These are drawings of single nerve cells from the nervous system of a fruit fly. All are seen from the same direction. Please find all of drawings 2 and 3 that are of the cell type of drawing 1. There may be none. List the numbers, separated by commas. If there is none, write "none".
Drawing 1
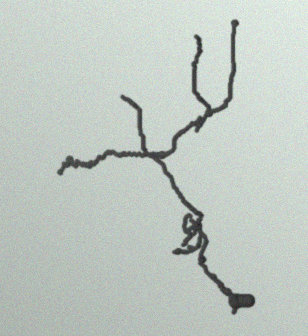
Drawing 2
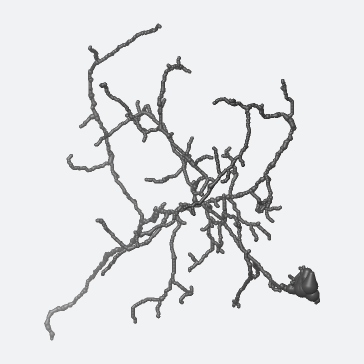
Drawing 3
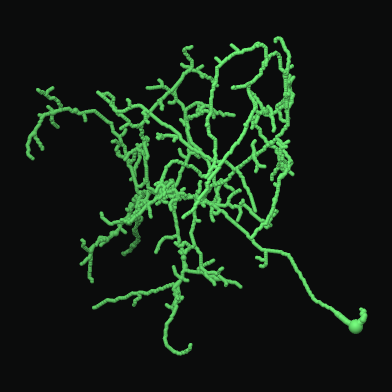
3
